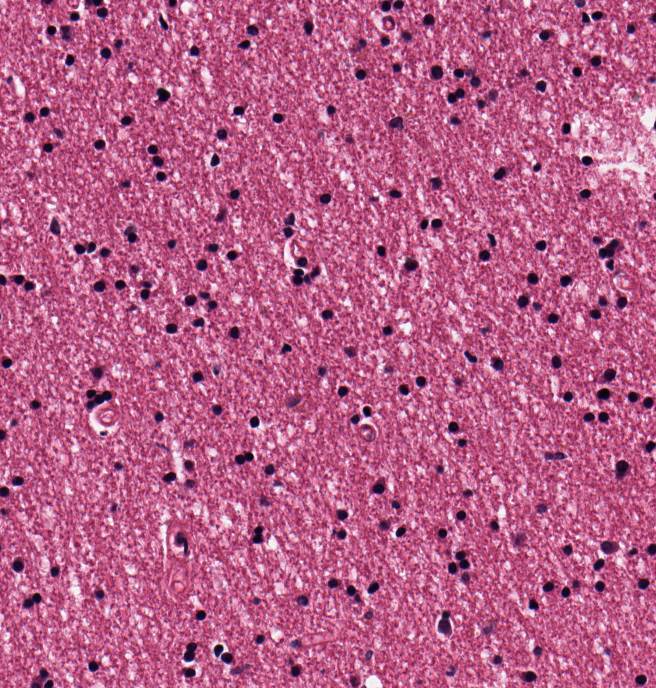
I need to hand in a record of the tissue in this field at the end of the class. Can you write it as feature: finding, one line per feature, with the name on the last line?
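Background: uniform pink, finely fibrillary neuropil, no organised units
Glial nuclei: small, round, dark-staining, scattered fairly evenly
Cytoplasm: none visible around many small dark nuclei, leaving them bare
Larger cells: a few, in clear spaces at left middle, centre and lower left
Tissue: cerebral cortex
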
